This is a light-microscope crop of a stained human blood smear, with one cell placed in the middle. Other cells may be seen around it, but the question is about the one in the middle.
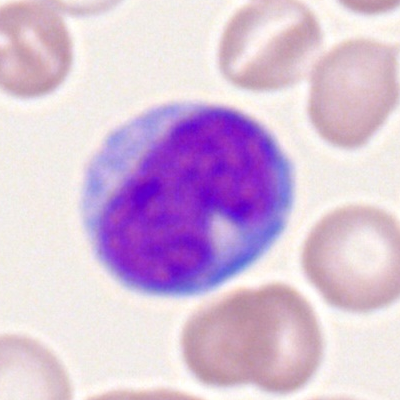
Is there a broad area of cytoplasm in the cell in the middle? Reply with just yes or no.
No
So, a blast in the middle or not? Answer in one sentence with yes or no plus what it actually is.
No, the central cell is not to be called a blast, being a monocyte.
